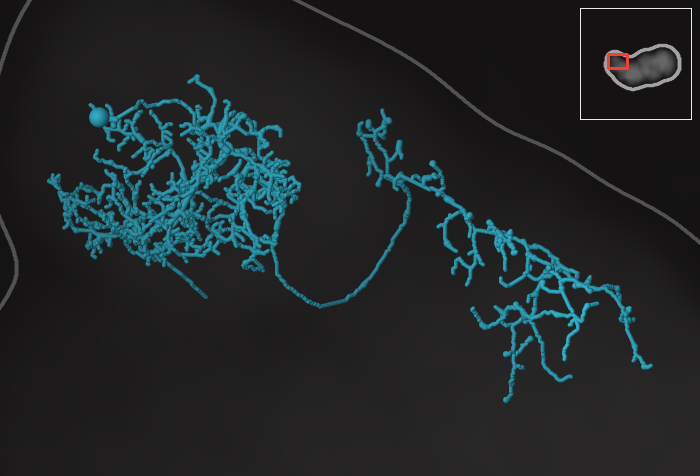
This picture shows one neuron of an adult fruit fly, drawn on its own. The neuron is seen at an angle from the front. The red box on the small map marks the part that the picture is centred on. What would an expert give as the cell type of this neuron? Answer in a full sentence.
The cell type is INXXX281.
